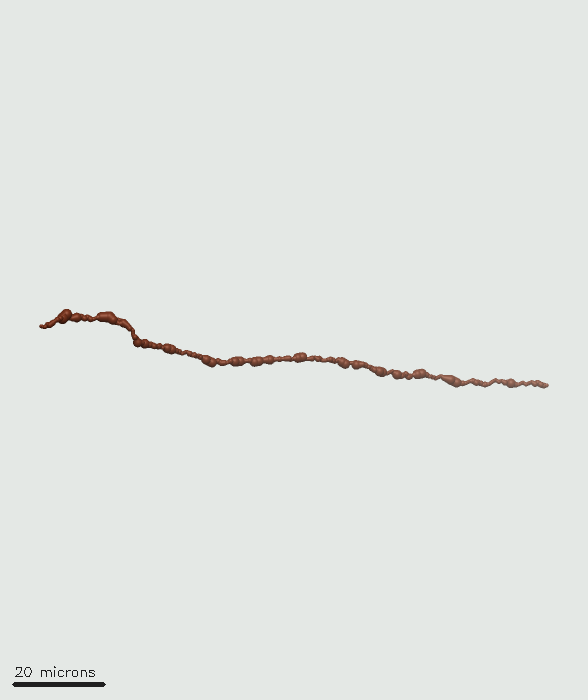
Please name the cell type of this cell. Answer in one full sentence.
In the scheme of cell types, this neuron is SNpp47.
